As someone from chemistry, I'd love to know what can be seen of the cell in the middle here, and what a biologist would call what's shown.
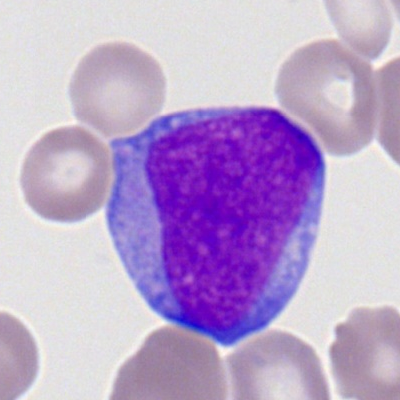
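Single unlobed nucleus filling most of the cell. Chromatin purple, speckled with many small pale spots. Cytoplasm blue, in a wider band left of the nucleus than right. This is a myeloblast.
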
